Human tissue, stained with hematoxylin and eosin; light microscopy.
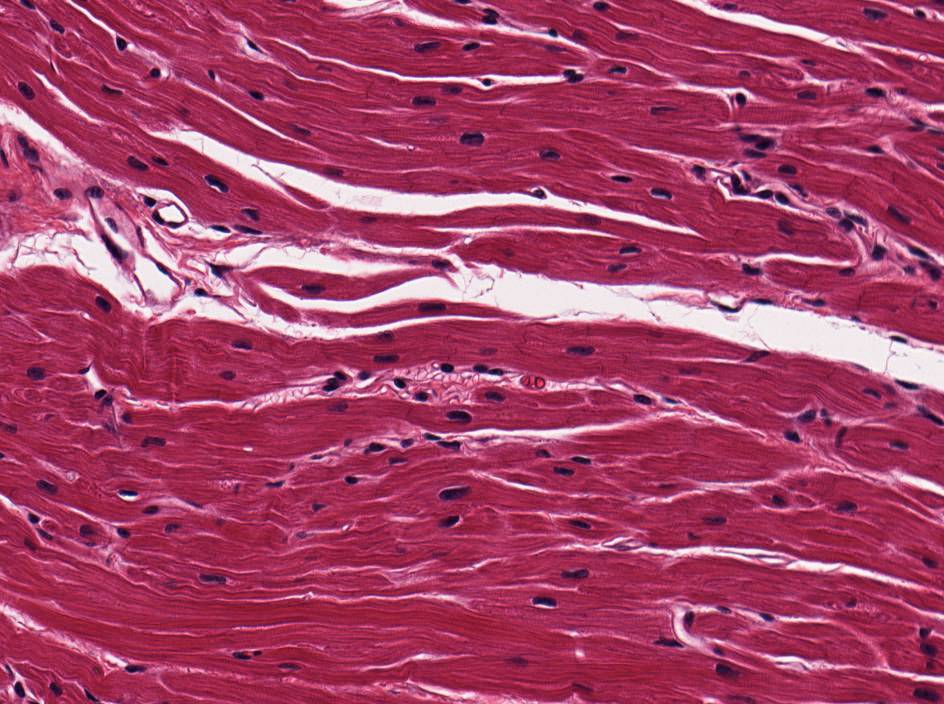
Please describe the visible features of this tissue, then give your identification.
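Parallel muscle fibres cross the field roughly horizontally, sloping slightly from upper left to lower right. The fibres branch and join neighbours rather than running as separate unbranched cylinders. Nuclei lie singly in fibre centres; fat cells are absent. The tissue is atrial appendage of the heart.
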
